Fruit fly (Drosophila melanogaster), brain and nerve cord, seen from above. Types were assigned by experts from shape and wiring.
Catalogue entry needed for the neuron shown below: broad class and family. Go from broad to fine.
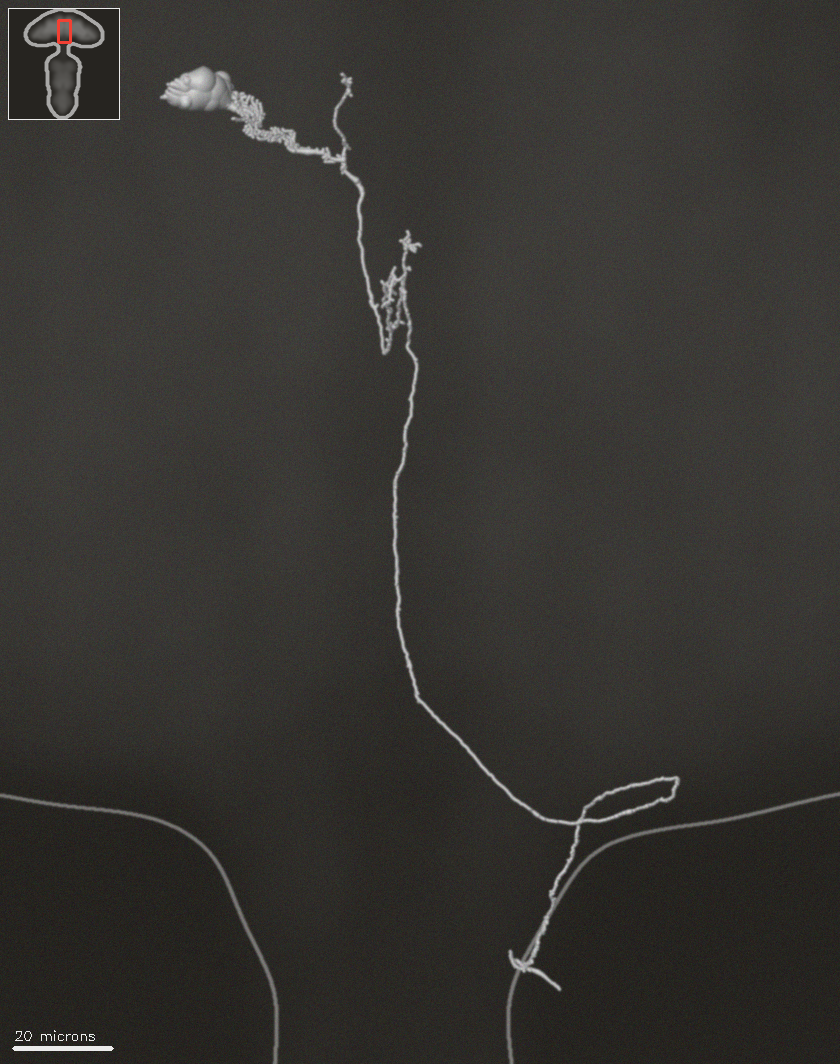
efferent neuron of the brain; hemilineage 27X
